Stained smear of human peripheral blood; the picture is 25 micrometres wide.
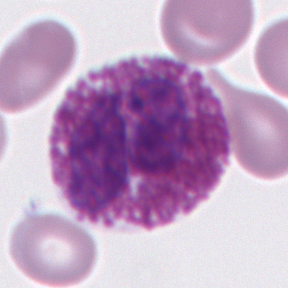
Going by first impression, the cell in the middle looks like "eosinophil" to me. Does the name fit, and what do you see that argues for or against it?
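Start with the nucleus: two lobes side by side, split by a narrow vertical cleft and stained dark purple.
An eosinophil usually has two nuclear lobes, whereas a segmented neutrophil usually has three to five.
So the lobe count goes with eosinophil and against segmented neutrophil. The cleft and the dark purple colour I'd simply take as seen, without leaning either way. Then the granules: coarse, and packed densely right through the cell.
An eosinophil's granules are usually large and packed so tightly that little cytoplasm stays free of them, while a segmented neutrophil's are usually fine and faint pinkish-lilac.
Coarse and crowded like that sides with eosinophil, not segmented neutrophil. Their colour here is purple-red. Size: about 16 micrometres across.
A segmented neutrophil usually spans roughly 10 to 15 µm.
That puts this cell a little above the neutrophil range. So yes, eosinophil fits, and segmented neutrophil doesn't.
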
